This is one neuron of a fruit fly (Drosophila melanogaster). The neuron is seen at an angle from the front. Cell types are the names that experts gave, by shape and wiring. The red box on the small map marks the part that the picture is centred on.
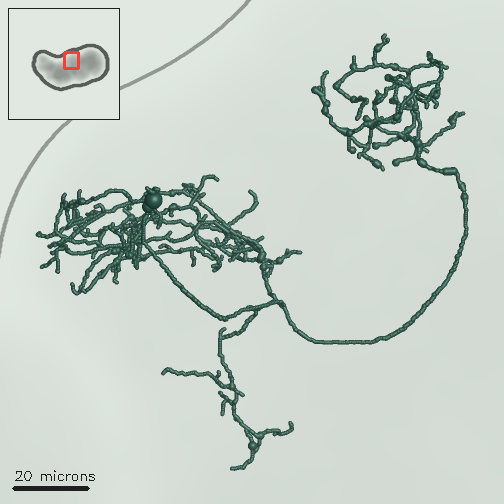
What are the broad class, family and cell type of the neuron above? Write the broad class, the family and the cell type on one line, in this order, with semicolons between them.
central-brain intrinsic neuron; hemilineage SLPal1; LHAD1f1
